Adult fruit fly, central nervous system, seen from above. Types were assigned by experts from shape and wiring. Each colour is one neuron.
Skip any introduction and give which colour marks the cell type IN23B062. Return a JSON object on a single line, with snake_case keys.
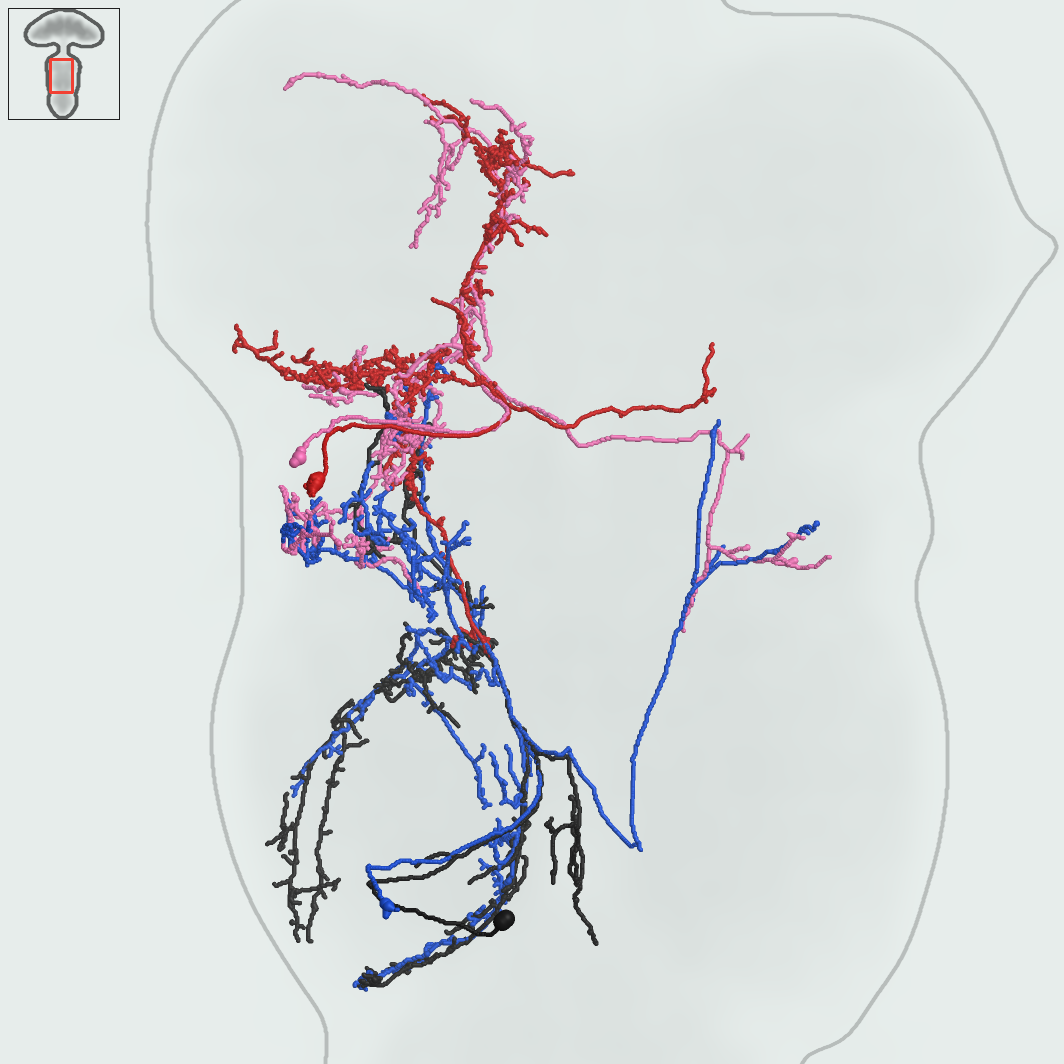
{"colour": "pink"}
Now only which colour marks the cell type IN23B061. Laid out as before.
{"colour": "blue"}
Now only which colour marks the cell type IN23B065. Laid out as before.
{"colour": "red"}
